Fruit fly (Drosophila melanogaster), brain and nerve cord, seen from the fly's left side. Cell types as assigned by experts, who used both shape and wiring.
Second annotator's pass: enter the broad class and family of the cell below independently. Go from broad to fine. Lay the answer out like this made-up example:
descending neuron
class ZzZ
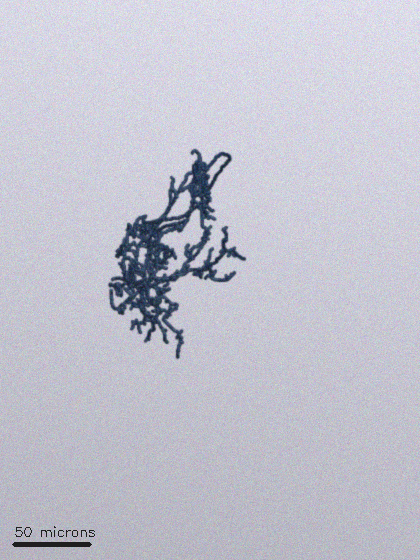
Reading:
central-brain intrinsic neuron
hemilineage VLPl2_medial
